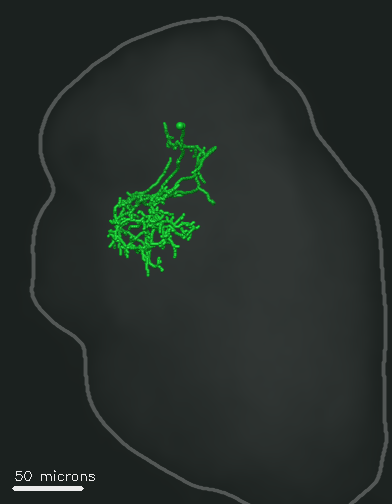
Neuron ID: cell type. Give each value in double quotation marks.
"CB3606"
